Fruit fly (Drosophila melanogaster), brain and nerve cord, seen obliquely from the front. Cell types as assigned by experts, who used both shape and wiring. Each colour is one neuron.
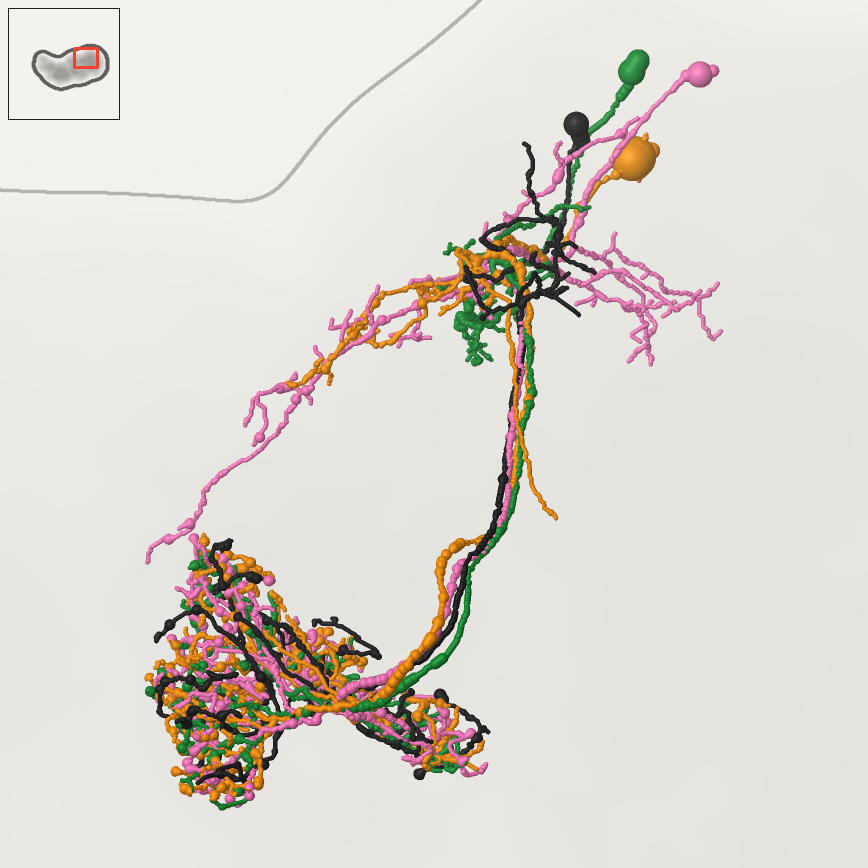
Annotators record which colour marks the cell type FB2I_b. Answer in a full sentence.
The colour is pink.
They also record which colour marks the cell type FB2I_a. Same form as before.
The colour is orange.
